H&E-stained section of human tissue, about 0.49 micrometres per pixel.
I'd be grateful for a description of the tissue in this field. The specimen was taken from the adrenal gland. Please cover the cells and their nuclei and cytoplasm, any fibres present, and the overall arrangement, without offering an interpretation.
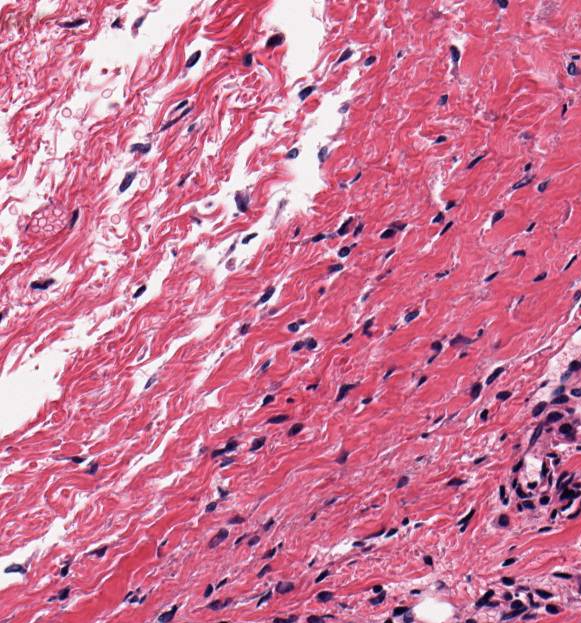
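Taking the features in order: nearly the whole field consists of pink-staining fibrous tissue, with no epithelium anywhere. Second, the fibres are wavy rather than straight. Third, the nuclei are dark, elongated and spindle-shaped, and they lie along the fibres. Finally, in the upper left the fibres are looser, with white clefts between the bundles.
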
